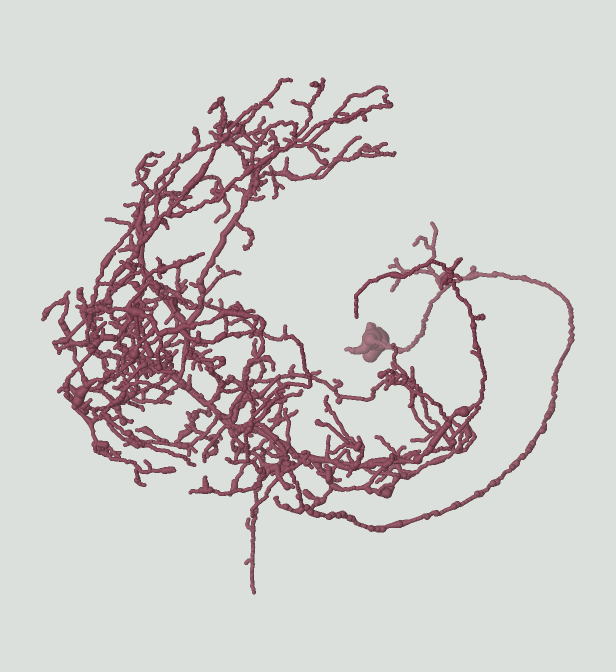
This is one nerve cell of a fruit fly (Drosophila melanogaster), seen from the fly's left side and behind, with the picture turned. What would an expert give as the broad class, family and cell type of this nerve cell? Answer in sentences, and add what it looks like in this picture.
This is a nerve-cord intrinsic neuron. Its family is hemilineage 01A. The cell type is IN01A015. The picture shows more than a hundred branch ends. In this view it is about as wide as it is tall.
